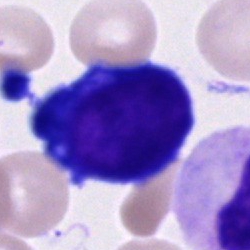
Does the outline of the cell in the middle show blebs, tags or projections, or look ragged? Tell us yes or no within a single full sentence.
Yes, what the cell shows is a rough outline, frayed or with projections, blebs or tags.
